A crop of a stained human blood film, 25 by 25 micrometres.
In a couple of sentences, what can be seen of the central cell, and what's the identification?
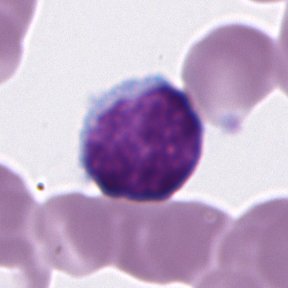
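Start with the upper-left edge of this cell: it looks ragged and fuzzy. The cytoplasm appears only as a thin rim, and that rim is widest at the upper left. What cytoplasm you can see is pale blue. The nucleus is round, with no indentation and no lobes. Across, the cell measures about 11 micrometres. This is a typical lymphocyte.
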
